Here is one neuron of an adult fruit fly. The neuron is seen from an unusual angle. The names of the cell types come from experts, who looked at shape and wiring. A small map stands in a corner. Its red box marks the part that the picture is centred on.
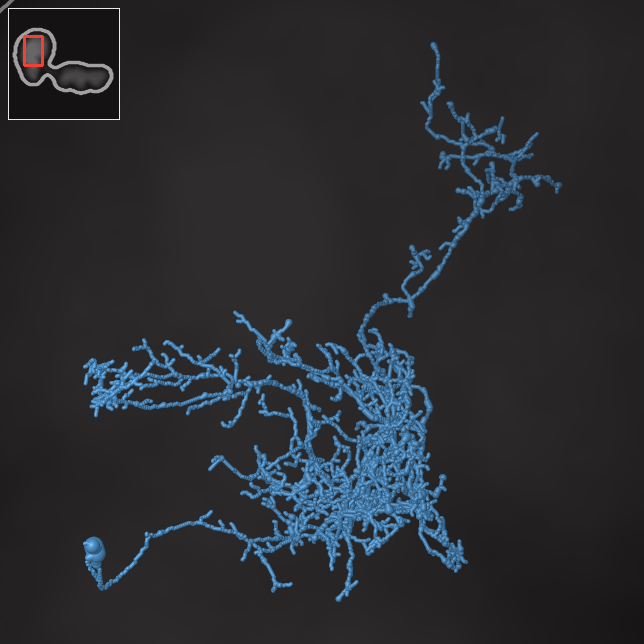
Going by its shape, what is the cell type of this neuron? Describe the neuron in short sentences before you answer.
More than a hundred branch ends can be seen. As drawn here it is about as wide as it is tall. This is a central-brain intrinsic neuron. The cell type is PLP001.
